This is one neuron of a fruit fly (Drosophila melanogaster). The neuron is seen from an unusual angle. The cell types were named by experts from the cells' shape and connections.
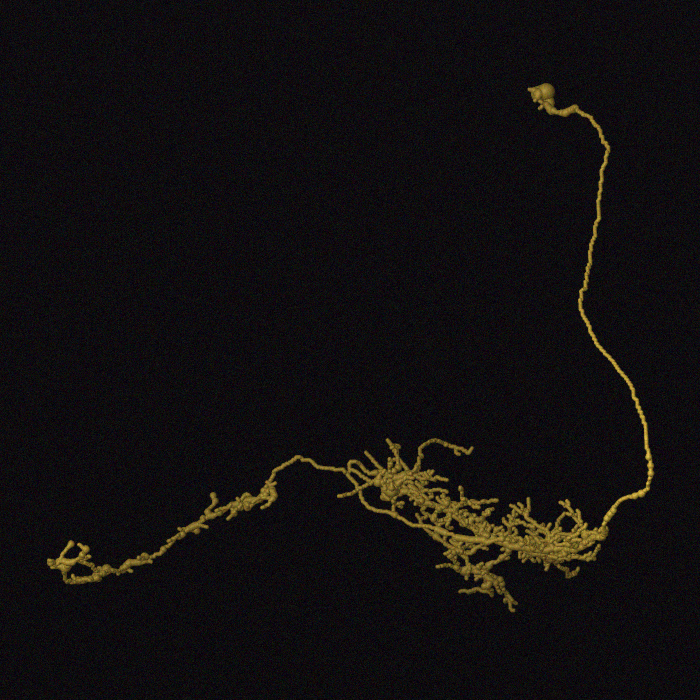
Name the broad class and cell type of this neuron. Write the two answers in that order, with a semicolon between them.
central-brain intrinsic neuron; VES079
